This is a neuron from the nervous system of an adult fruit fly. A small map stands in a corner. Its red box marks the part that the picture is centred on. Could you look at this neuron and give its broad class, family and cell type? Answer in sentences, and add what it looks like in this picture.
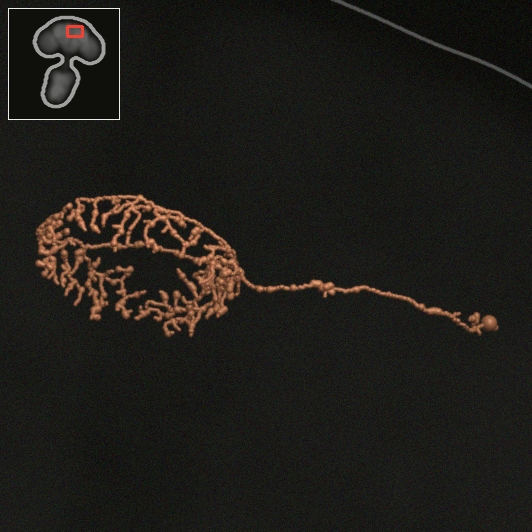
Its broad class is central-brain intrinsic neuron. The family is hemilineage EBa1. Its cell type is ER4d. The cell body is on the right of the picture. The picture shows dozens of branch ends.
